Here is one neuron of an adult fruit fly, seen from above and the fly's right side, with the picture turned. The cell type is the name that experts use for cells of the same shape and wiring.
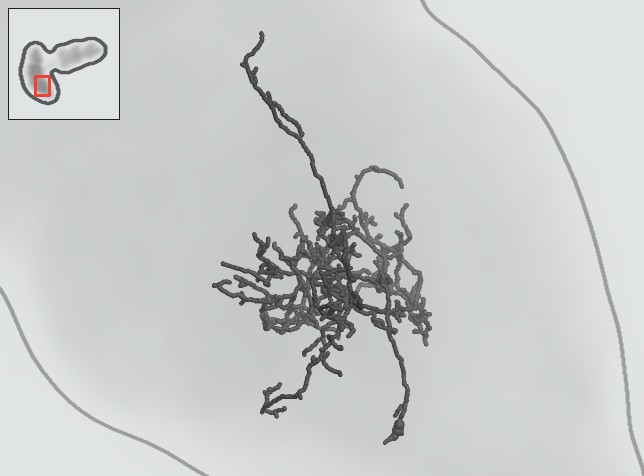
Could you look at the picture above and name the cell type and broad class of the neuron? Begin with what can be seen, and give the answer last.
It lies in the brain. The cell body can be seen at the bottom of the picture. Dozens of branch ends can be seen. The cell type is CB0510. It is a central-brain intrinsic neuron.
